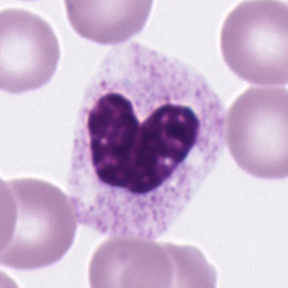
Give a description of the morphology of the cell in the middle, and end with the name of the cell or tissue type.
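Heart-shaped folding marks the nucleus, which has a deep notch on its upper edge and no distinct nucleolus to be seen. Fine pinkish-violet granules are scattered evenly through the cytoplasm, in which no vacuoles are visible. Answer: segmented neutrophil.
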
